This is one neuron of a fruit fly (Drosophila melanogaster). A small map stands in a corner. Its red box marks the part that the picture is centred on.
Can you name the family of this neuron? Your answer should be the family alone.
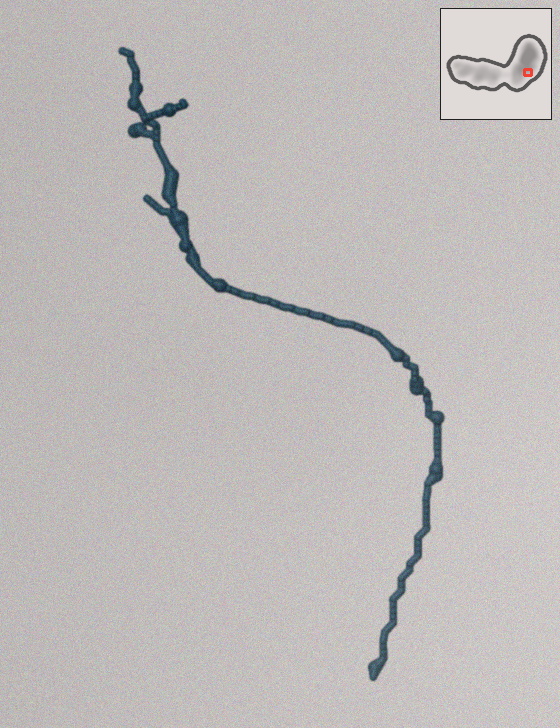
class mechanosensory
